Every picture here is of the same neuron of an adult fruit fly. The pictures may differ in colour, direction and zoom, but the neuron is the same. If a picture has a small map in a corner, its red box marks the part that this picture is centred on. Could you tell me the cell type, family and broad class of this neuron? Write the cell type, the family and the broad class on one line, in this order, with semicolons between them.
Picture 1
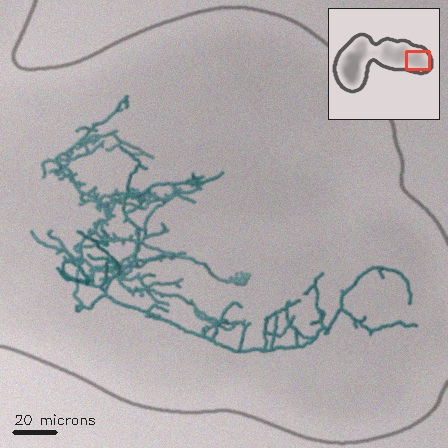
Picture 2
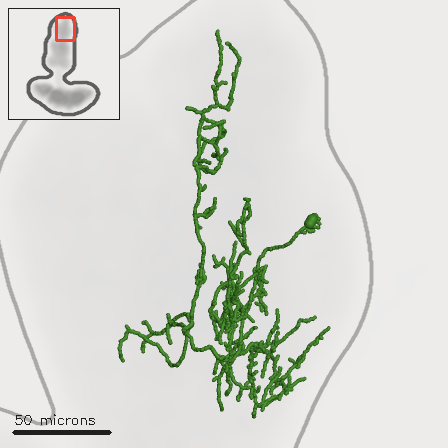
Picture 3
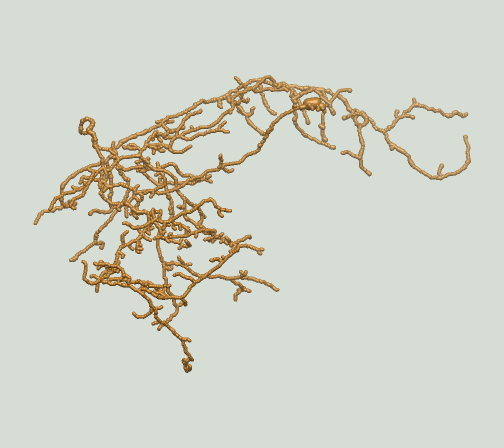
IN06A063; hemilineage 06A; nerve-cord intrinsic neuron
